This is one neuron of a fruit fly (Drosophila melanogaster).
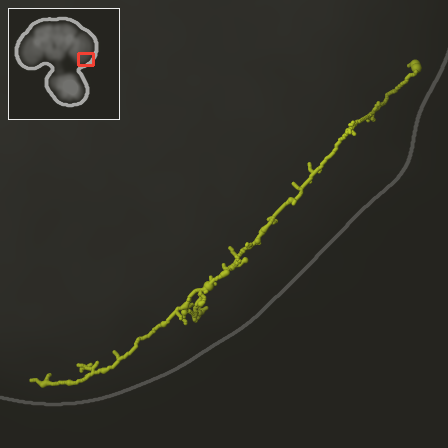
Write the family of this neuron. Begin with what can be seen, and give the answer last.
The cell body can be seen at the upper right of the picture. In this view it is about as wide as it is tall. It is an optic-lobe intrinsic neuron. The family is Dm.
